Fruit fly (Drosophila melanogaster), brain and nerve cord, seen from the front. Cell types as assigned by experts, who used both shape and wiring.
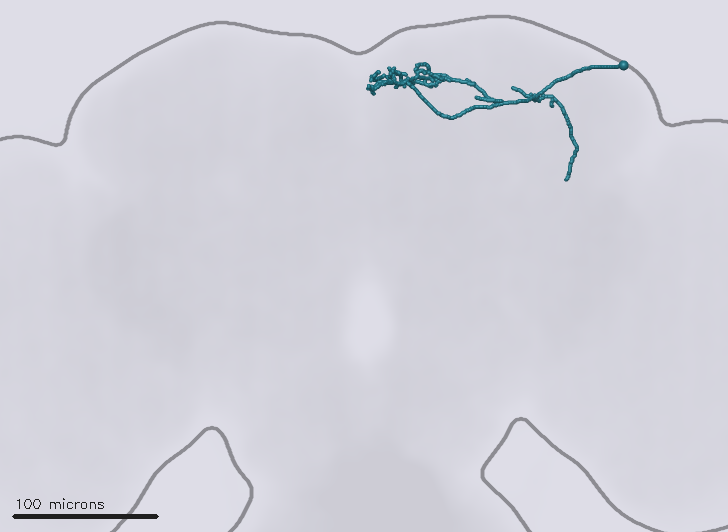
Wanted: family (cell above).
hemilineage SLPpl1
